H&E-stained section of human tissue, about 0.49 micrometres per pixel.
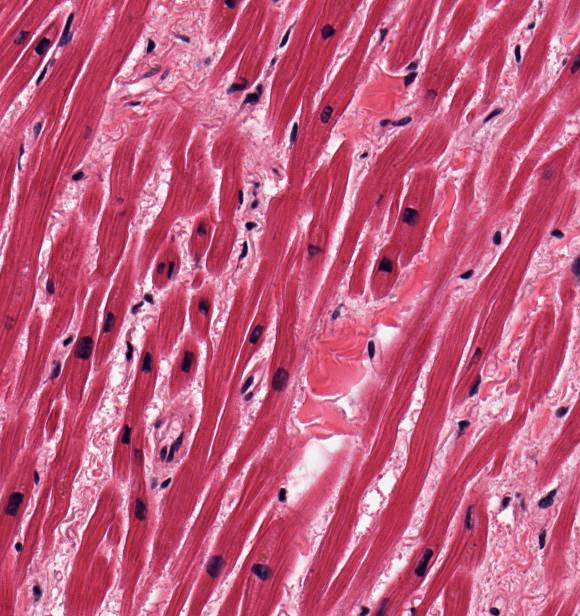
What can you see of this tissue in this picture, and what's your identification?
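Long muscle fibres run in parallel from lower left to upper right across the entire field. Their nuclei sit in the centre of the fibres, oval and dark, with the long axis lying along the length of each fibre. The cytoplasm takes up eosin strongly, a deep pink-red. This is the atrial appendage of the heart.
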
